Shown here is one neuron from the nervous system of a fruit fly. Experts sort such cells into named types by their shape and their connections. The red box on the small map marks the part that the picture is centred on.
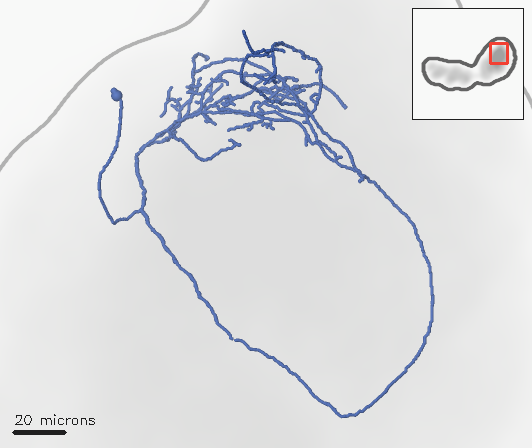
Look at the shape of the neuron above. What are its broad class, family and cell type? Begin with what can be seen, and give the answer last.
The cell body can be seen at the upper left of the picture. From top to bottom in the picture it spans about 160 microns. The picture shows dozens of branch ends. This is a central-brain intrinsic neuron. Its family is hemilineage DM2_central. The cell type is SMP302.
